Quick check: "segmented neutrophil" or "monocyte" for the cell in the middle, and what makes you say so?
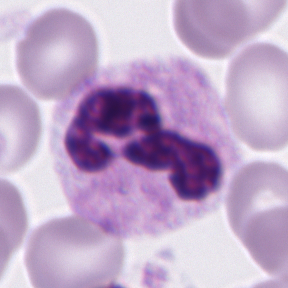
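That's a segmented neutrophil, not a monocyte. What settles it is the cytoplasm, which is abundant and pale pink.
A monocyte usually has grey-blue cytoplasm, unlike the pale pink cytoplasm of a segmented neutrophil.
Fine pinkish-violet granules fill that cytoplasm, and the chromatin is dark purple and coarsely clumped, with no nucleoli to be seen.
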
